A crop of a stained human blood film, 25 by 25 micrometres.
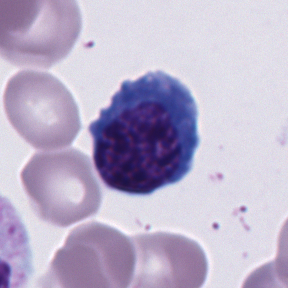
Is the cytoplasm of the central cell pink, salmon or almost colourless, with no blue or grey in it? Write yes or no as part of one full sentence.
No, the cytoplasm of this cell is deep, dark or strong blue.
